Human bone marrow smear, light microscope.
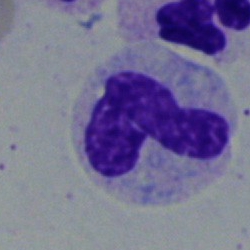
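Band neutrophil: the nucleus curves as a band, bent into two thick lobes with a broad connection between them. Its chromatin looks dense and dark purple, coarsely clumped. The cytoplasm is abundant and pale lavender-grey, with only faint fine granulation and no coarse dark granules.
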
